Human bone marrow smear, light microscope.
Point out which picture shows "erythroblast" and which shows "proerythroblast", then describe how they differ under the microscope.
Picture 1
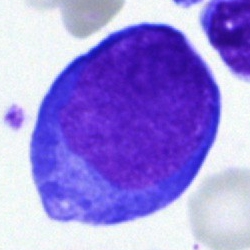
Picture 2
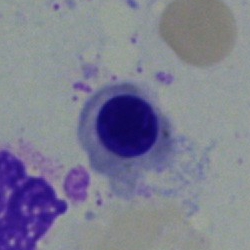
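Proerythroblast in picture 1, erythroblast in picture 2. Chromatin: finely granular and evenly spread in picture 1; uniformly dense and very dark purple in picture 2.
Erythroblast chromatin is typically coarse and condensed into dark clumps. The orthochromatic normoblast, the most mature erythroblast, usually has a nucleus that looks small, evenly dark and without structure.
Nucleoli: none visible in picture 2.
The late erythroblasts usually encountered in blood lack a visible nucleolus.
Cytoplasm colour: deep blue in picture 1; pale grey-blue, without granules, in picture 2. Widest cytoplasm: a band at lower left in picture 1, with a paler area in it beside the nucleus; below and to the left of the nucleus in picture 2. Nucleus in picture 1 displaced toward the upper right. Edge: oval and smooth in picture 1; fraying into wispy pale strands at lower right in picture 2.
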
